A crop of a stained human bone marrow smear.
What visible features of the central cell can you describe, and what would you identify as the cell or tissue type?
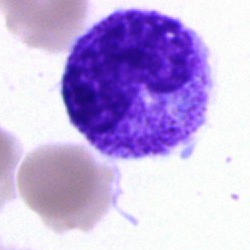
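Looking at this one, the outline is round and smooth. The nucleus is indented, and its notch faces the lower right. It takes up the upper and left parts of the cell. The cytoplasm sits mostly in the lower right, a pale lilac in colour. This is a metamyelocyte.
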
